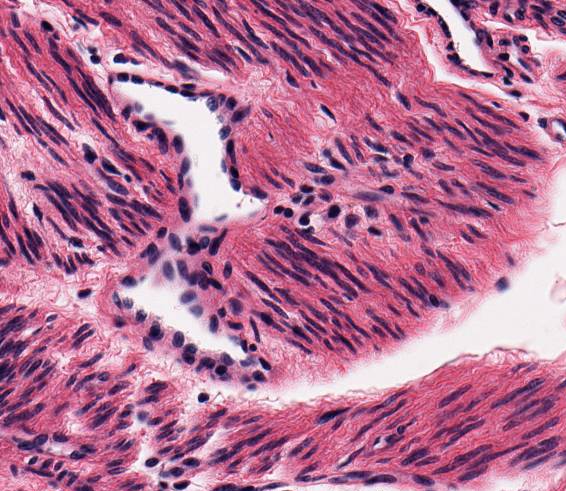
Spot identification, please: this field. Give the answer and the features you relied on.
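The field mainly shows smooth muscle. Spindle cells are gathered into fascicles running in differing directions, with pink, finely fibrillar cytoplasm and dark, elongated, blunt-ended nuclei shaped like cigars.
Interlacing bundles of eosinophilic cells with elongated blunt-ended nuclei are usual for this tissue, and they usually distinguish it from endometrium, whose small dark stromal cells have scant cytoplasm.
Branching slit-like spaces at upper left and centre are lined by one layer of small, dark, rounded to flattened nuclei.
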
